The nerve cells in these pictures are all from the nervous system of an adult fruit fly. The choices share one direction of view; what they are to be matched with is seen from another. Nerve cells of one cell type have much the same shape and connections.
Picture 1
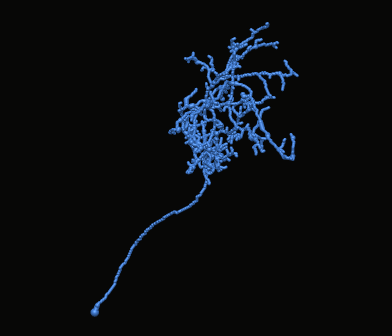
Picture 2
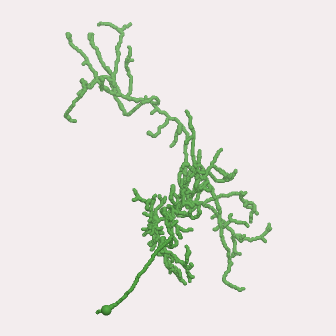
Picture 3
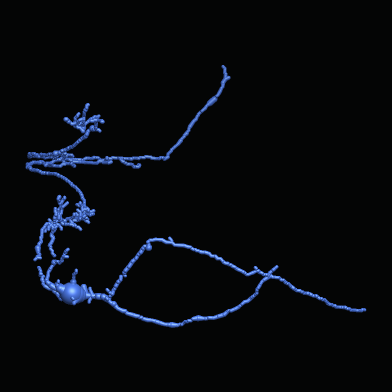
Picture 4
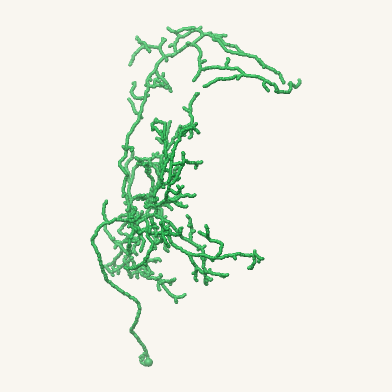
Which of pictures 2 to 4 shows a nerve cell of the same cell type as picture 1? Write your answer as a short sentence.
Picture 2 shows a nerve cell of the same cell type.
